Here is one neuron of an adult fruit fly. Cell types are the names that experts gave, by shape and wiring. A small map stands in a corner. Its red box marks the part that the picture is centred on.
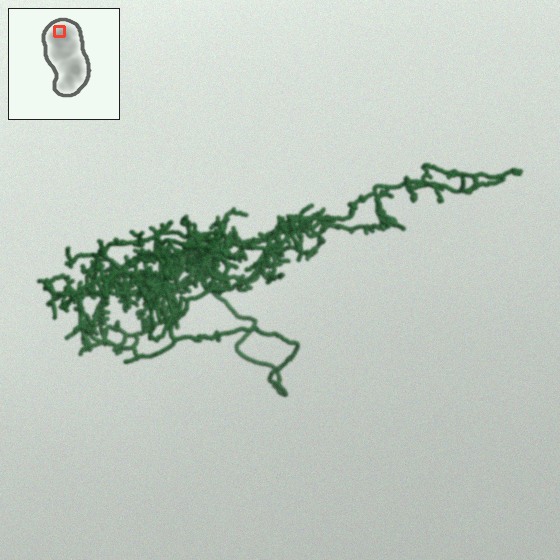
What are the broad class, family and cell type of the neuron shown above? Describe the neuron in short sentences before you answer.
The picture shows dozens of branch ends. In this view it is wider than it is tall. Its broad class is optic-lobe intrinsic neuron. The family is Pm. It is of cell type Pm6.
